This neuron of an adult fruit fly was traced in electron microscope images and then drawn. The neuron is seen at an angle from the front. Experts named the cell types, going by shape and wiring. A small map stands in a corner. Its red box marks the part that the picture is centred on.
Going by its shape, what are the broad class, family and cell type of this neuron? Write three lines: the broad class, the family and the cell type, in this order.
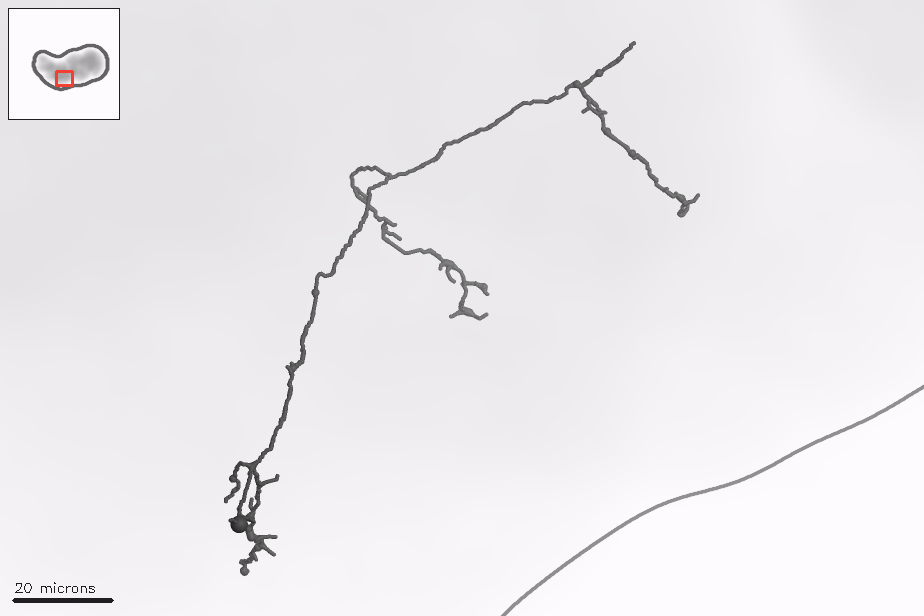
optic-lobe intrinsic neuron
TmY
TmY9a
